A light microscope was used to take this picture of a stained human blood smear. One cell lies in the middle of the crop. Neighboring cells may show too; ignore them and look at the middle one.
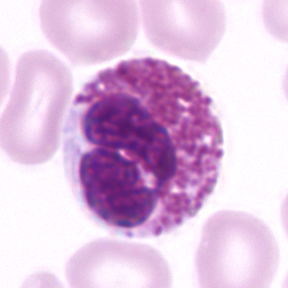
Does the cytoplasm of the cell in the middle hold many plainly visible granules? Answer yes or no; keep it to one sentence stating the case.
Yes, what is seen in its cytoplasm is many granules.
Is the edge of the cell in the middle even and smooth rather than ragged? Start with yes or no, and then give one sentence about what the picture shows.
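Yes. The cell outline is round and smooth.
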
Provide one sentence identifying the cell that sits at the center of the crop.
On this slide crop, the central cell is an eosinophil.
